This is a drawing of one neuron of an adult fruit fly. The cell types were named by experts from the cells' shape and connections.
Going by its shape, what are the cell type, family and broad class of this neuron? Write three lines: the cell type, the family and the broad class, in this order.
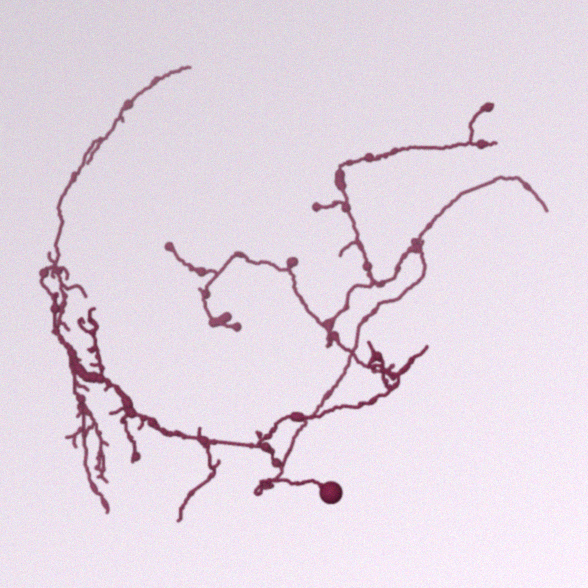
PLP174
hemilineage DL1_ventral
central-brain intrinsic neuron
